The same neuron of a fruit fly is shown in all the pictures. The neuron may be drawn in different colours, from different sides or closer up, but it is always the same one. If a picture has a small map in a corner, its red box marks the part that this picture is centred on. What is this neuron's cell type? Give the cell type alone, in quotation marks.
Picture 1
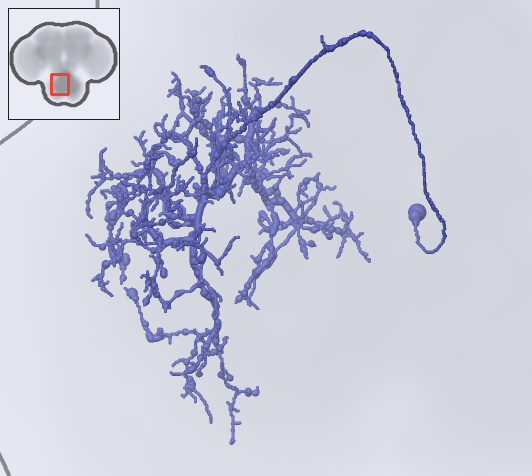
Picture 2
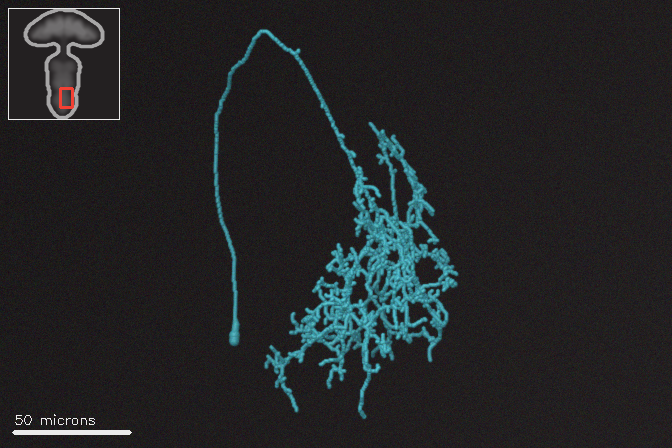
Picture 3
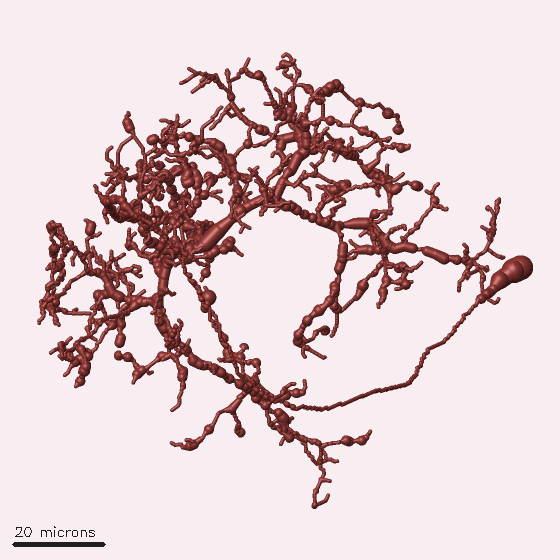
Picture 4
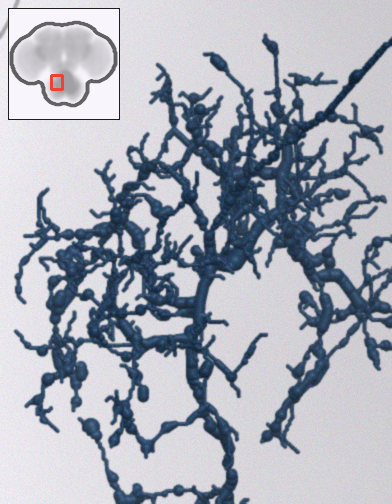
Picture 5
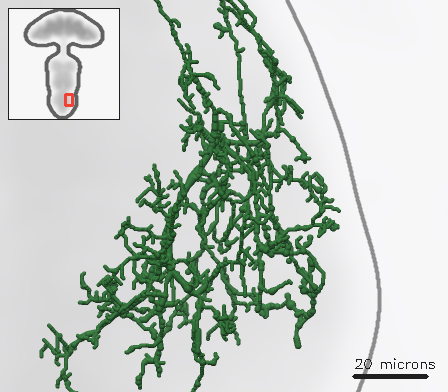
"IN06B029"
